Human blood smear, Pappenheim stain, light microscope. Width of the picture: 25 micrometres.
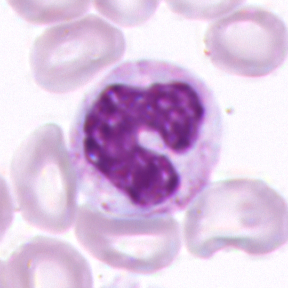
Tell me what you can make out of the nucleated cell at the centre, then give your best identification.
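Nucleus: one continuous curved mass, its opening facing the right side of the cell. Chromatin dark purple, coarsely clumped. Cytoplasm pale pinkish-lilac, holding only fine, faint granules and no large coloured granules. Cell: band neutrophil.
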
